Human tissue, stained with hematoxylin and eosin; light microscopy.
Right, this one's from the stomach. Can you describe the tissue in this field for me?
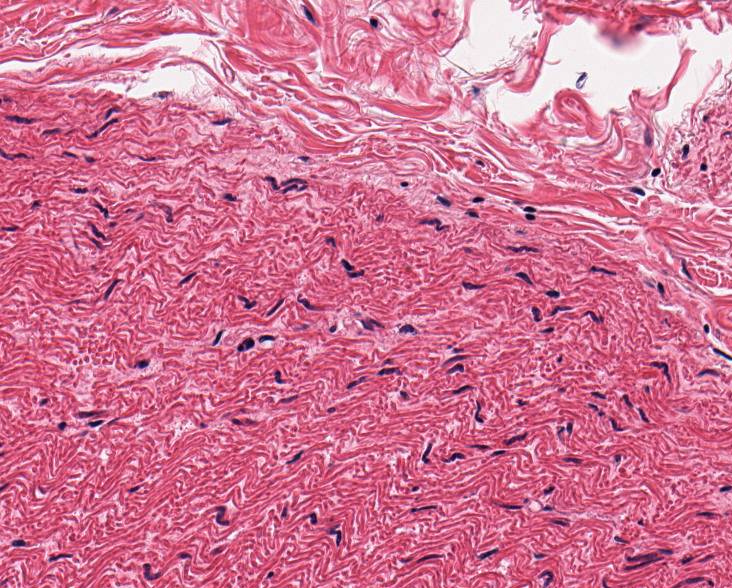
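Dark, elongated, often curved nuclei are scattered among the fibres. They lie directly among the fibres, with no distinct cytoplasm visible around them. Neither epithelium nor fat cells are present anywhere in the field.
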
